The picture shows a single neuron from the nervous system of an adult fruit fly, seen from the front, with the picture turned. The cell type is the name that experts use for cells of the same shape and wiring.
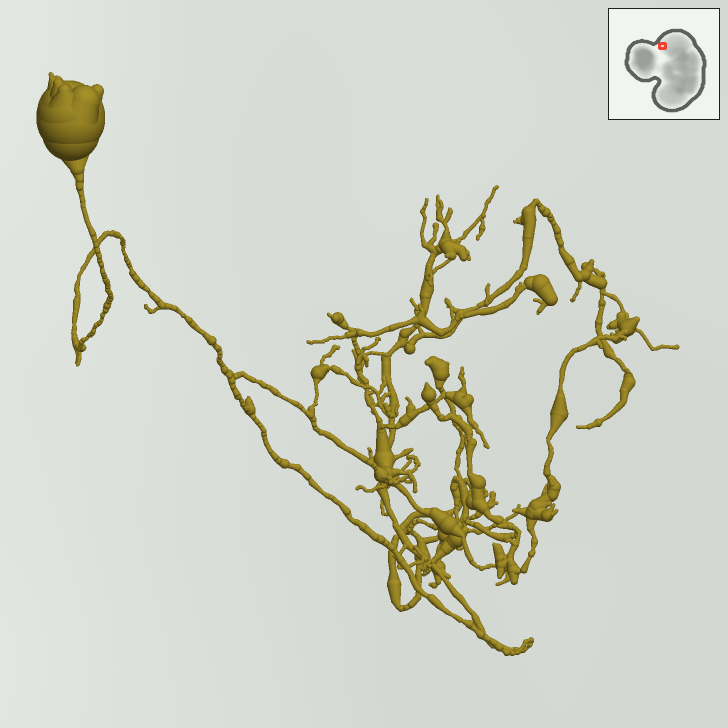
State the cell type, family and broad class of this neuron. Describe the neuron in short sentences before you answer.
The picture shows dozens of branch ends. As drawn here it is about as wide as it is tall. It is of cell type Cm2. Its family is Cm. Its broad class is optic-lobe intrinsic neuron.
